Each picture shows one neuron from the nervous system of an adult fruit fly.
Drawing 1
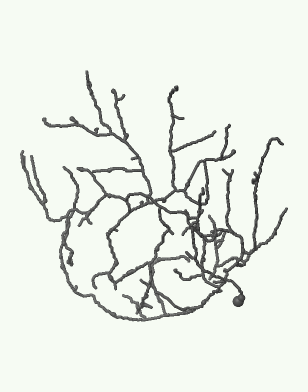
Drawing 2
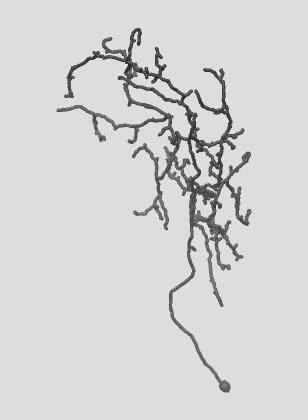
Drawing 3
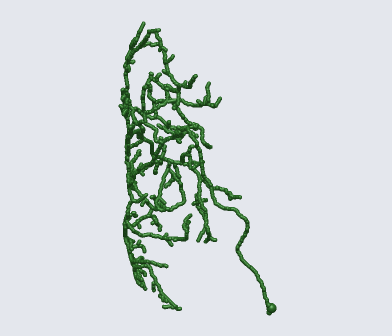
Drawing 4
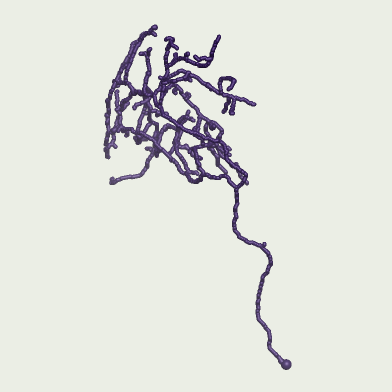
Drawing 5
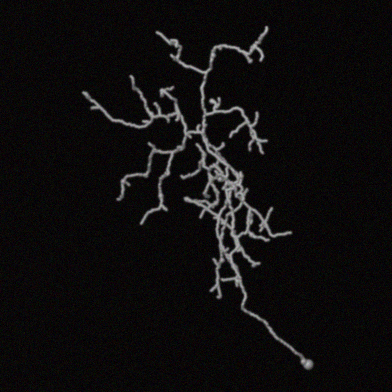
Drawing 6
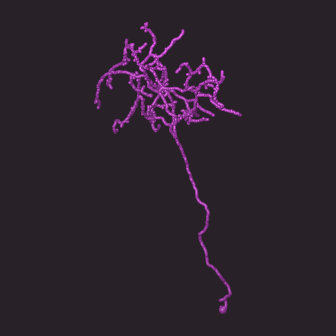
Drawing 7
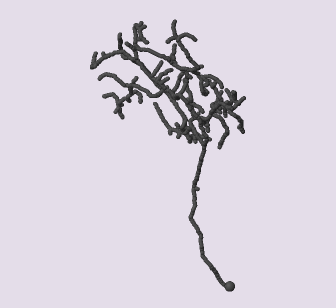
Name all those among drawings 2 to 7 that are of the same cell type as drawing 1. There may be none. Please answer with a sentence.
None of them is of the same cell type.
